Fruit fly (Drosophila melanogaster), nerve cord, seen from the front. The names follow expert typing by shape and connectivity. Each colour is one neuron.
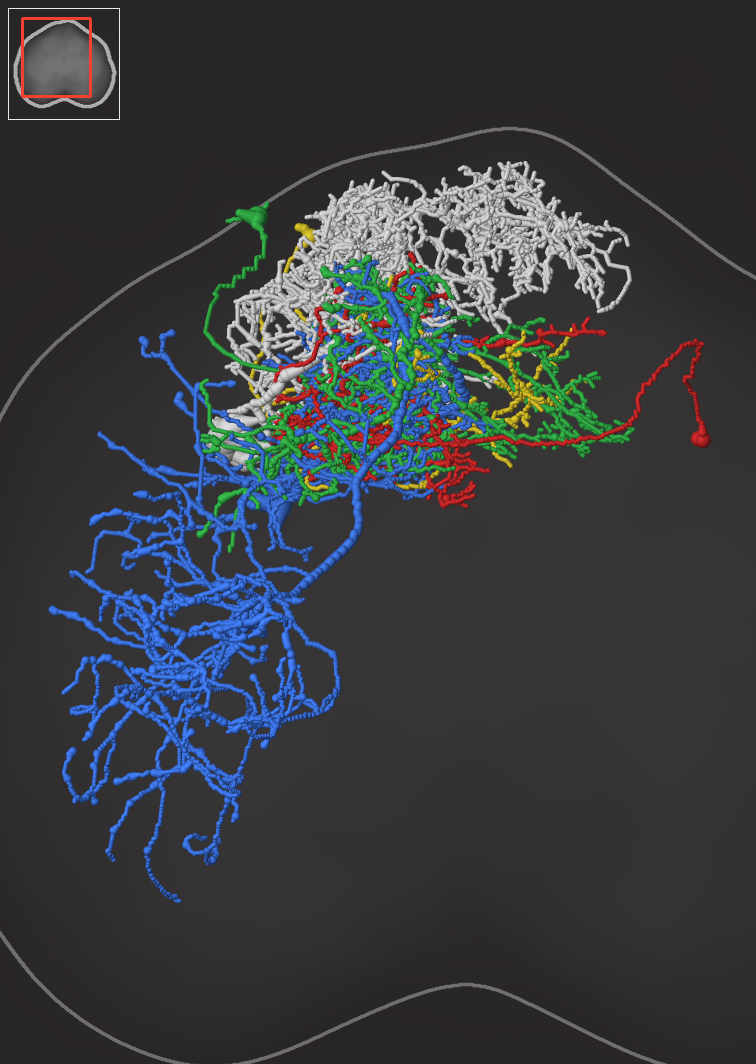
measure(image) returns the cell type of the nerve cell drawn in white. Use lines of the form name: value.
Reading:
cell type: MNad15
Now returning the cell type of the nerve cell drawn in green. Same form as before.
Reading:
cell type: INXXX215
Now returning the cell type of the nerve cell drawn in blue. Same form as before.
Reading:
cell type: INXXX025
